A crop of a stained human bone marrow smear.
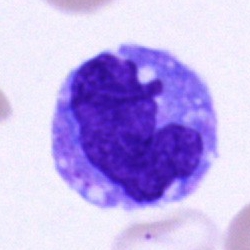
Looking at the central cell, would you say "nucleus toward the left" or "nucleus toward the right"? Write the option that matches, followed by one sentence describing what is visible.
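Nucleus toward the left. The lilac-blue cytoplasm is widest at the upper right of the cell.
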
